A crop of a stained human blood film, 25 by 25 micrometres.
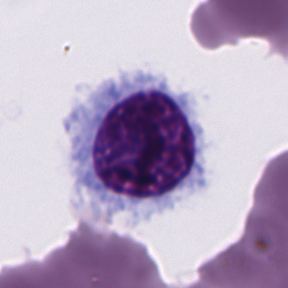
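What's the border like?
Ragged and indistinct, fraying into fine hair-like wisps all round, with fine thread-like projections extending from the cytoplasm on every side.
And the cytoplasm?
Pale blue, forming a rim that surrounds the nucleus on all sides.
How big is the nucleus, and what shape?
Round, and about 9 micrometres across.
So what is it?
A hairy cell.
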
